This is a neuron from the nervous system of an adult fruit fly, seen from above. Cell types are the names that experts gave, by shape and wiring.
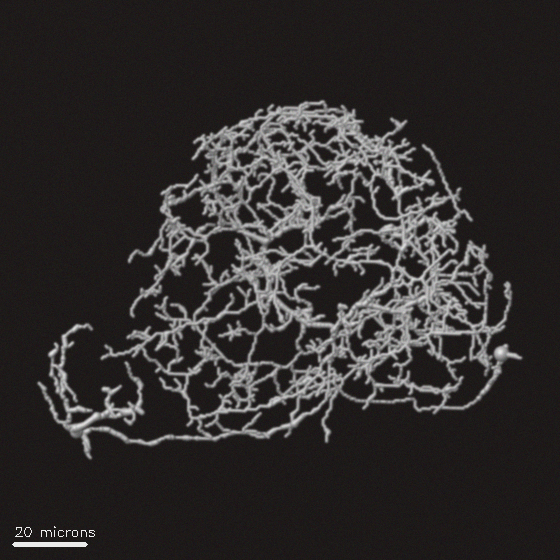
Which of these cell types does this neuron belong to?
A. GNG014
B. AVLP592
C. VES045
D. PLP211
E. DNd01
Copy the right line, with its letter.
B. AVLP592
